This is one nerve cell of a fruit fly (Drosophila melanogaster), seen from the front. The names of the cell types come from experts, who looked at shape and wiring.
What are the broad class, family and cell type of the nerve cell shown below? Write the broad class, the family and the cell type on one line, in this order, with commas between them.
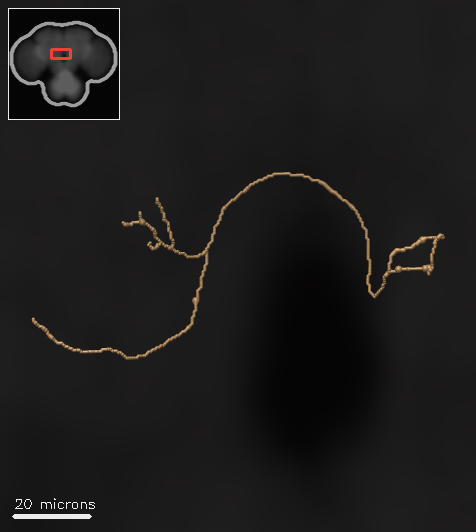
sensory neuron entering the brain, class olfactory, ORN_VM5d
